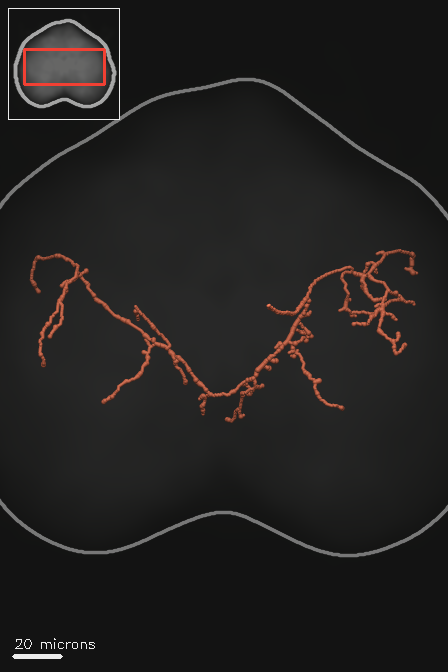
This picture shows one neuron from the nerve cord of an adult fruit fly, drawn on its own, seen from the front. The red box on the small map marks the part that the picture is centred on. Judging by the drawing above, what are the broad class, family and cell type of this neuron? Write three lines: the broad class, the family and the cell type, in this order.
descending neuron
DNge
DNge022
